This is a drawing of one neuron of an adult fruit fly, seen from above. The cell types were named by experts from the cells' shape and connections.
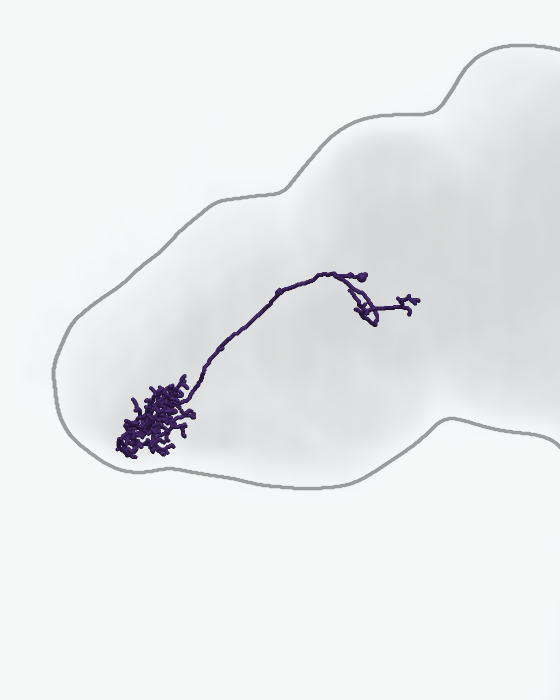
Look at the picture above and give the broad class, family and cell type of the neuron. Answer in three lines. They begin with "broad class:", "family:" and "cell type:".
broad class: visual projection neuron
family: MeVP
cell type: MeVP3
